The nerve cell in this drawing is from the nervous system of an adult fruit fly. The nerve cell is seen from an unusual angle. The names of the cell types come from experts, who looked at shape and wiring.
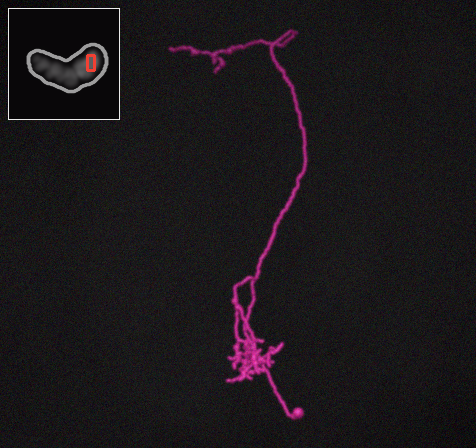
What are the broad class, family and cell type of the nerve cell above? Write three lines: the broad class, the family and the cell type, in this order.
visual projection neuron
LC
LC30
